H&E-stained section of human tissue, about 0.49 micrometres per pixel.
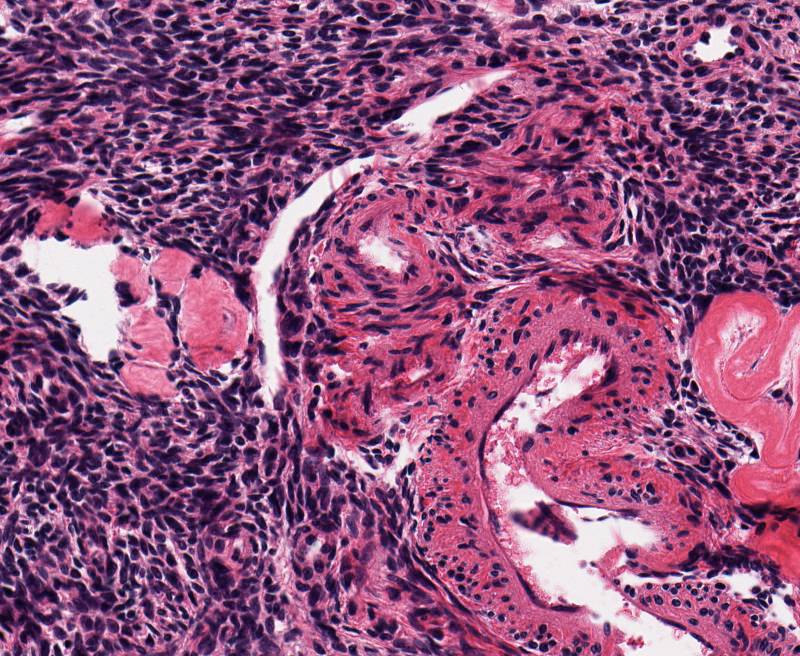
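Ovary, haematoxylin and eosin: the left and upper parts are taken up by dense sheets of small, tightly packed cells with dark oval to spindle-shaped nuclei and little cytoplasm. In the centre and to the right there's a cluster of thick-walled vessels, their pink walls layered concentrically. Along the right edge runs a band of homogeneous, wavy, deep pink material without cells.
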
